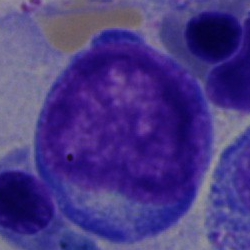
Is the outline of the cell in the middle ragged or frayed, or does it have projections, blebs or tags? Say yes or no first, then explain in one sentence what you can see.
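Yes. A small rounded bleb bulges out from the top edge of the cell.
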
